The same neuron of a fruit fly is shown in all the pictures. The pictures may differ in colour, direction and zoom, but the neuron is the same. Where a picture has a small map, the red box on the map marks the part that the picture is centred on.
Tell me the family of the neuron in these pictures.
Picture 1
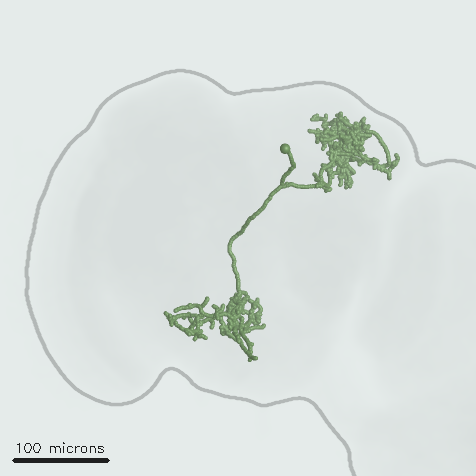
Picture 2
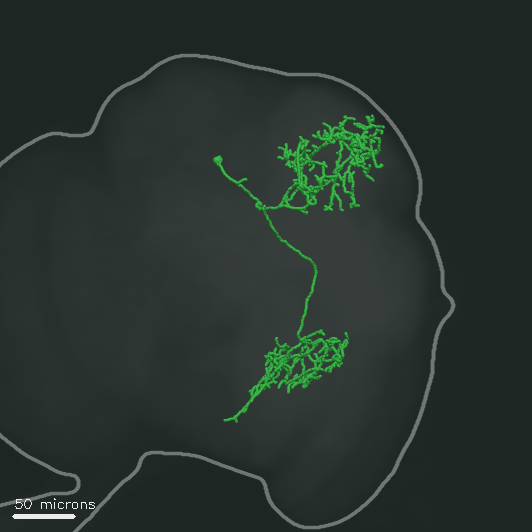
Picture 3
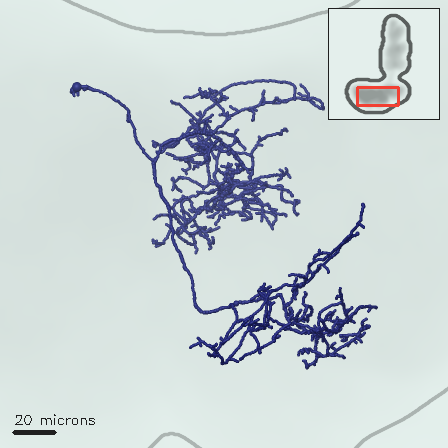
LHPV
